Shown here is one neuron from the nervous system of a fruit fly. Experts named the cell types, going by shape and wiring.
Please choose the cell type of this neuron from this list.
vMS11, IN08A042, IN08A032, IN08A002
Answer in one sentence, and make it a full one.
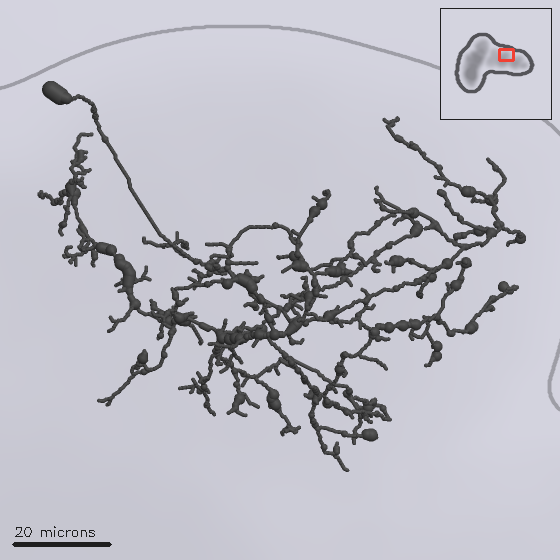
This neuron is given the cell type IN08A032.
